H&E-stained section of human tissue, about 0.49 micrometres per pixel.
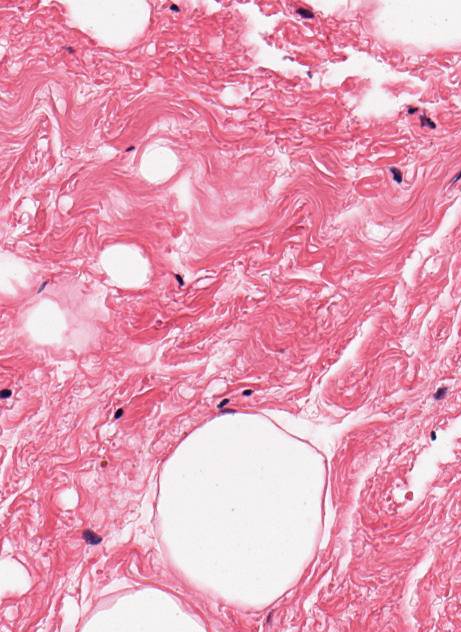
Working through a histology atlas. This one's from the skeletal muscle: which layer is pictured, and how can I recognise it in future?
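This field shows dense connective tissue. Pink collagen fibres make up most of it, and its few small nuclei lie singly between them, most of them dark, thin and elongated like fibroblast nuclei.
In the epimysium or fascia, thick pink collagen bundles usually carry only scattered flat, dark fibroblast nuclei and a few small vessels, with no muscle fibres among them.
Clear round spaces are scattered through it, and the large empty space in the lower part, edged by only a thin pink rim, resembles a fat cell.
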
